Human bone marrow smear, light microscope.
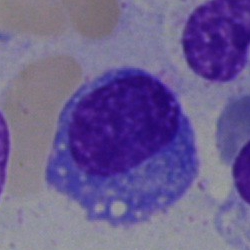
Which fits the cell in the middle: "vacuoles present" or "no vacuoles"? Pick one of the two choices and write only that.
Vacuoles present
